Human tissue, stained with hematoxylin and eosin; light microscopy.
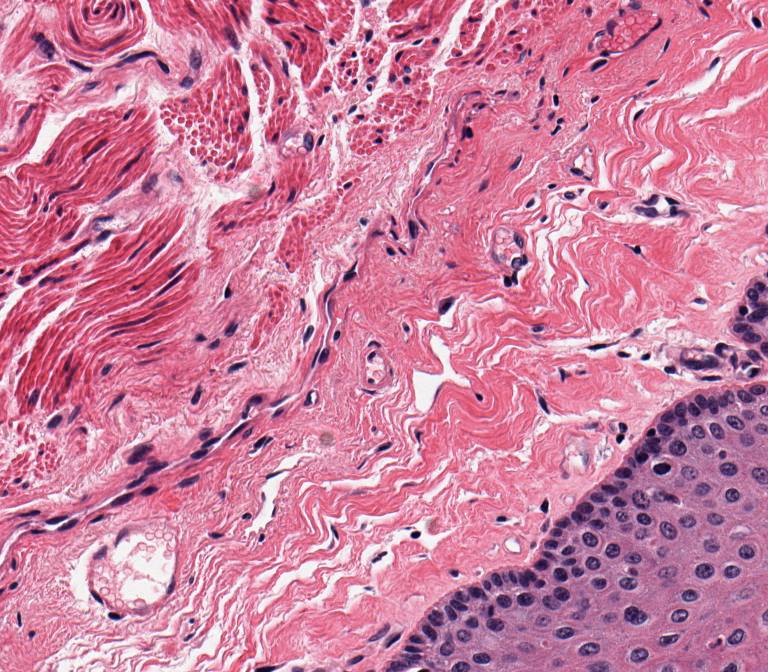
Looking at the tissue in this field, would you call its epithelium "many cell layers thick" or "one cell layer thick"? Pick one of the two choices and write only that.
Many cell layers thick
